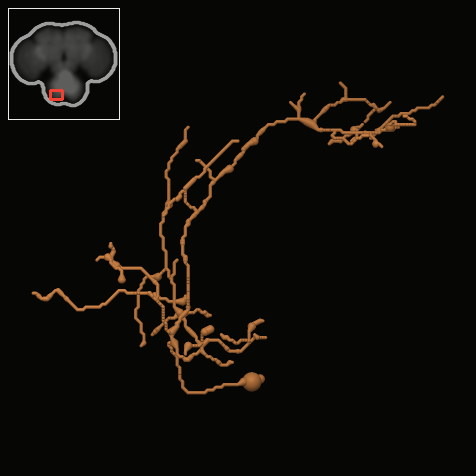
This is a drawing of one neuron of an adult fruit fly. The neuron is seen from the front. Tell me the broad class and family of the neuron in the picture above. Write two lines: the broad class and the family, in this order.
nerve-cord intrinsic neuron
hemilineage 01B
